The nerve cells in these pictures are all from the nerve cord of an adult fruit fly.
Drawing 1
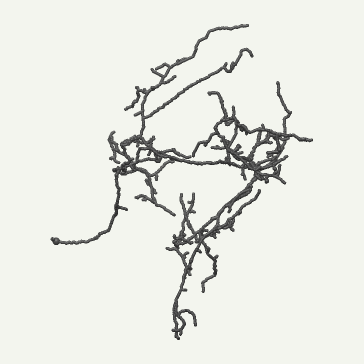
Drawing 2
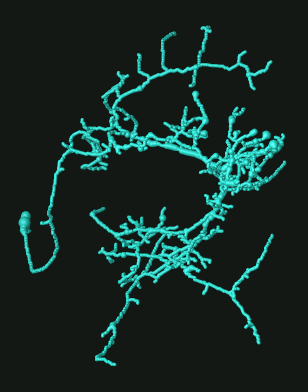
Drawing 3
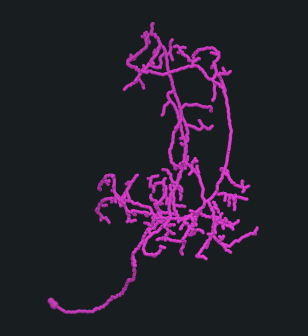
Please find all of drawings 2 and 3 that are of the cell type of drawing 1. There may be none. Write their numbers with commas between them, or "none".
2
